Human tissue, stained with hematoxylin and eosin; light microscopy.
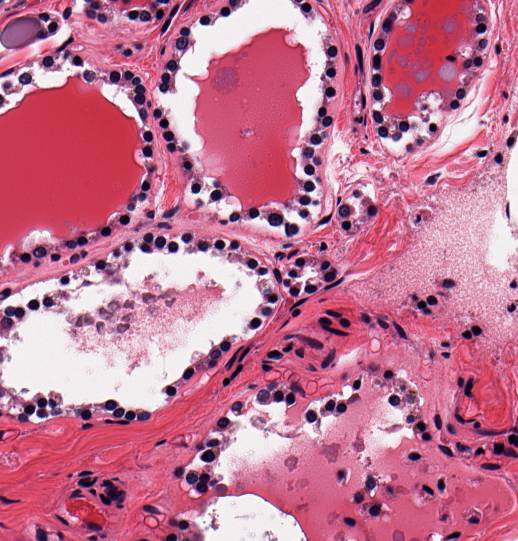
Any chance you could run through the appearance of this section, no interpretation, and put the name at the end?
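Rounded and oval closed spaces, separated by pink fibrous bands, fill the field; a single layer of low cuboidal to flattened cells lines each. Lining nuclei are round, dark, small, fairly uniform. Homogeneous deep pink material fills the upper left and upper middle spaces. It's thyroid.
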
